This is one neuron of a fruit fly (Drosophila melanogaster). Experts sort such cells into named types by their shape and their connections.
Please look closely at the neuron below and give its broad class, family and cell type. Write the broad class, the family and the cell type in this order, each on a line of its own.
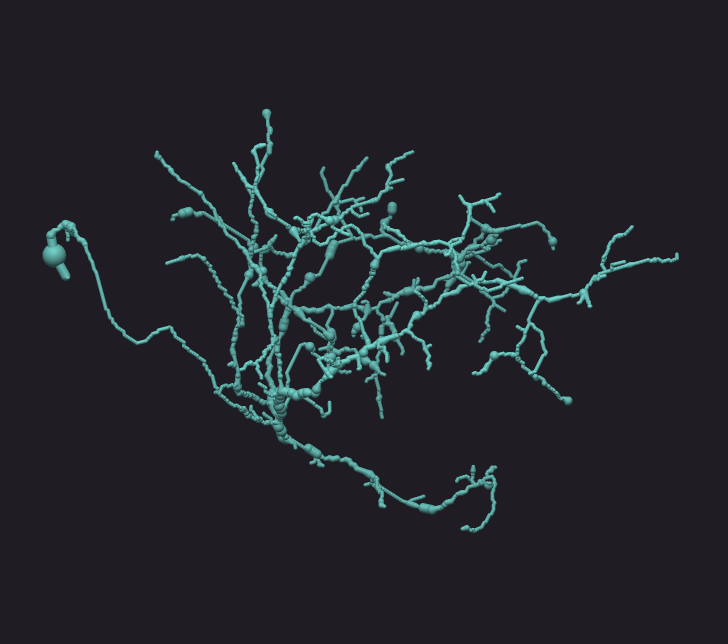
nerve-cord intrinsic neuron
hemilineage 13A
IN13A049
